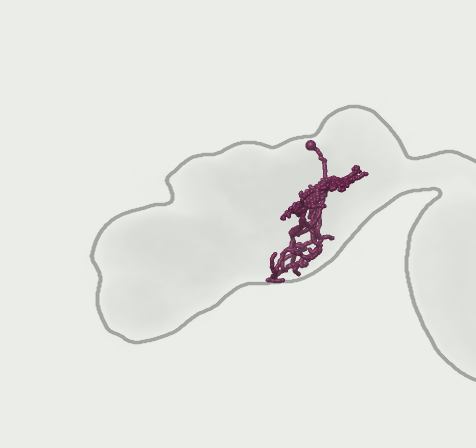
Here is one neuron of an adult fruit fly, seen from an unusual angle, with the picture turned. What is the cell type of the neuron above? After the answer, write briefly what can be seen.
The cell type is TN1a_i. This is a nerve-cord intrinsic neuron. In this view it is taller than it is wide.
